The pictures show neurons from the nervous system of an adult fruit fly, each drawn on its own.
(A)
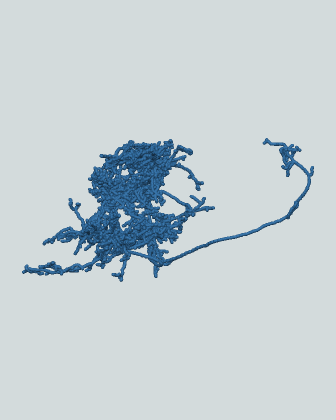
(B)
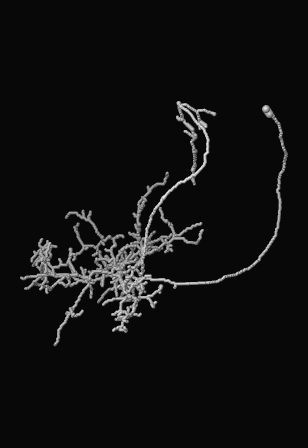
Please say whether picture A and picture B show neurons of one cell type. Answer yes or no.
no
